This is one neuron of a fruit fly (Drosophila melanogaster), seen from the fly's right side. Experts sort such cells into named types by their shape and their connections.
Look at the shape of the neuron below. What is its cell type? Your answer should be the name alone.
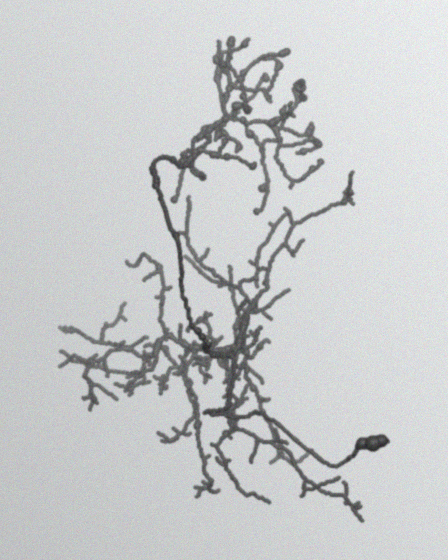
SLP047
